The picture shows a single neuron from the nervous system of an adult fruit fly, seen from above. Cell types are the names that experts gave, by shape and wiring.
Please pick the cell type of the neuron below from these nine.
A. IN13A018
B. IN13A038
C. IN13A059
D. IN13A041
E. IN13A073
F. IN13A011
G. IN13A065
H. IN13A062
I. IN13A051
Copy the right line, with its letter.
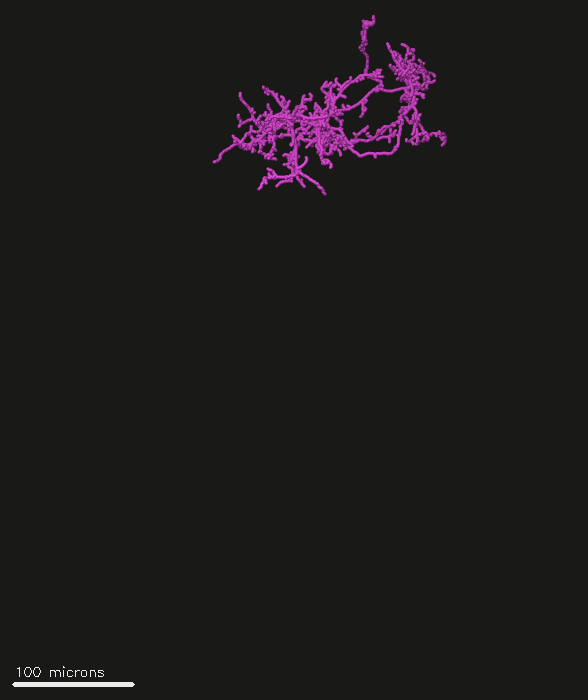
F. IN13A011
